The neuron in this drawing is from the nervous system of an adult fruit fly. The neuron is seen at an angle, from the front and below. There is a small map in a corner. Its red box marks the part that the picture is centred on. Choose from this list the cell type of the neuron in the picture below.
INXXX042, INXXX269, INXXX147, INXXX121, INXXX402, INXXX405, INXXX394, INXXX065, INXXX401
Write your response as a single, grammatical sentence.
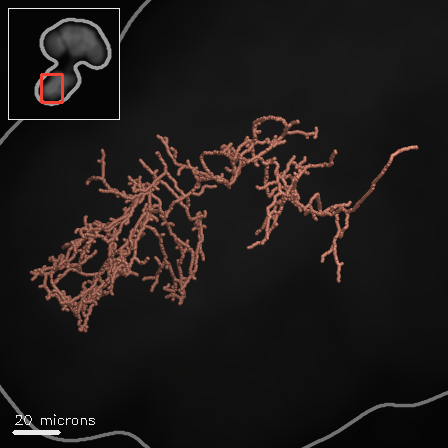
This particular neuron has the cell type INXXX269.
